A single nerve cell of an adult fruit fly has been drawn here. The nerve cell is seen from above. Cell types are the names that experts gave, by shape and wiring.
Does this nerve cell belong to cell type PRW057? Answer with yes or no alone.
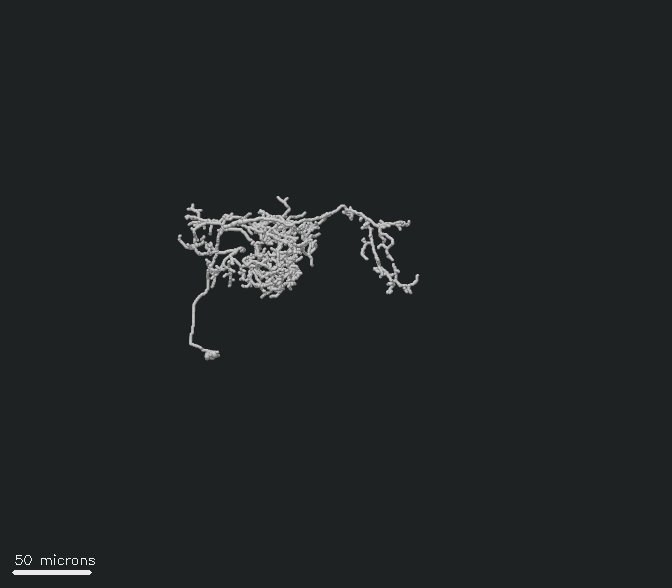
no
